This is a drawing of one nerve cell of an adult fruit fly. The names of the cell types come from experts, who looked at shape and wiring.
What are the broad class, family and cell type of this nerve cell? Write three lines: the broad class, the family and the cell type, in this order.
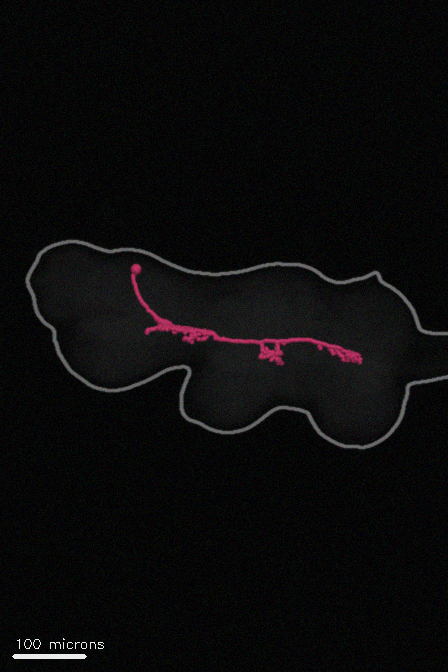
nerve-cord intrinsic neuron
hemilineage 09A
IN09A070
